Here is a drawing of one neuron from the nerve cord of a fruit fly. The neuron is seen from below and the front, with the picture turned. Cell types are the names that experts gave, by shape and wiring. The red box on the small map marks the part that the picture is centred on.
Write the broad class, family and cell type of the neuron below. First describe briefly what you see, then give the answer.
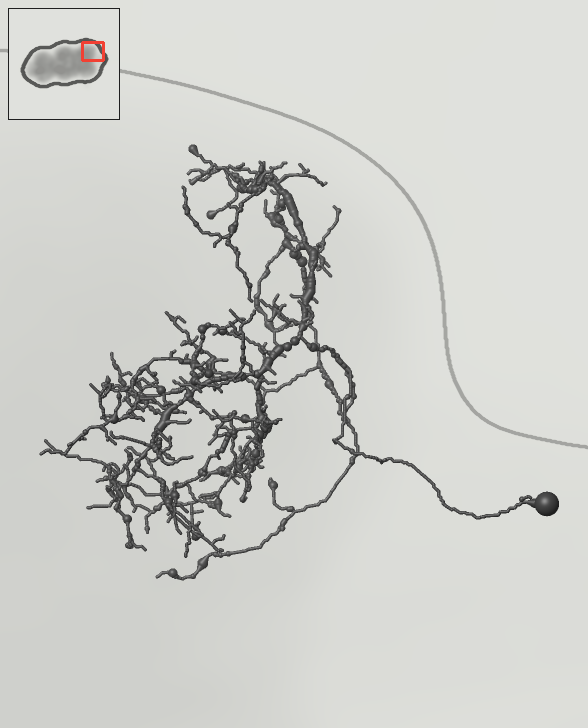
In this view it is about as wide as it is tall. It is a nerve-cord intrinsic neuron. Its family is hemilineage 16B. The cell type is IN16B080.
